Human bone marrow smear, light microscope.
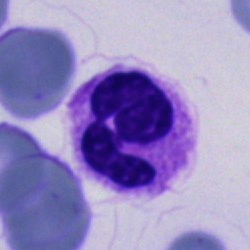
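Segmented neutrophil, the cell in the middle of this stained bone marrow smear. Its outline is roughly round, with a slightly ragged edge. Look near the middle for a small pale gap between the nuclear lobes. The chromatin is dense and dark purple throughout the lobes, and a moderate rim of pale pinkish-lilac cytoplasm surrounds the nucleus.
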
